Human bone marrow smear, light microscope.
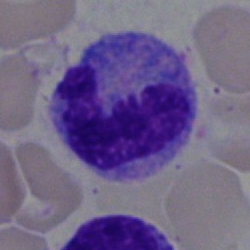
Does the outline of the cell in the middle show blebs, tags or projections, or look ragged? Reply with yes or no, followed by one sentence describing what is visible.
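No. The cell has a round, smooth outline.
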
